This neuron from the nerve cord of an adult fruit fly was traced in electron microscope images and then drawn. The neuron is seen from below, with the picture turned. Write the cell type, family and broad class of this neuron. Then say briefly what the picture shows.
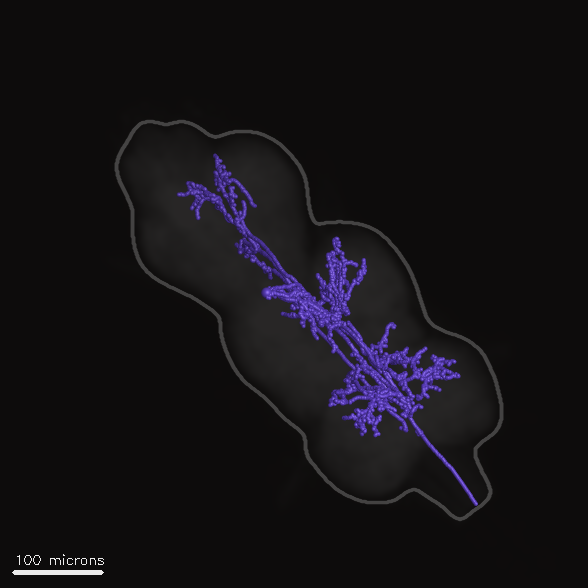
Its cell type is AN05B021. The family is hemilineage 05B. Its broad class is ascending neuron. By the scale bar it is about 400 microns tall in this view. As drawn here it is about as wide as it is tall.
